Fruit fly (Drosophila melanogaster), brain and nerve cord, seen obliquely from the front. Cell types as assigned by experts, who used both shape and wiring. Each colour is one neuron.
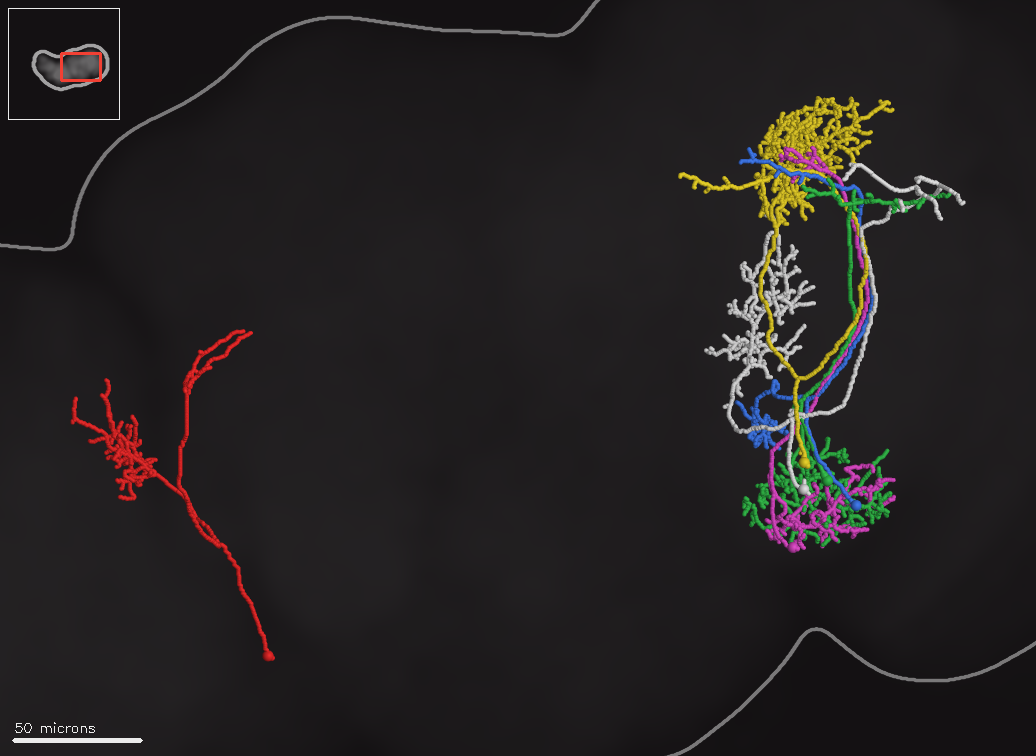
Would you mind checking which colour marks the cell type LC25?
green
